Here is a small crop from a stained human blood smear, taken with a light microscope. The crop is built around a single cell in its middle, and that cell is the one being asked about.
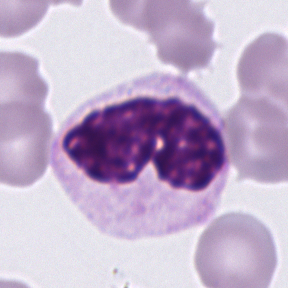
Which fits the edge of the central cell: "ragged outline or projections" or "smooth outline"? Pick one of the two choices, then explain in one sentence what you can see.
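Smooth outline. The cell outline is smooth and roughly round.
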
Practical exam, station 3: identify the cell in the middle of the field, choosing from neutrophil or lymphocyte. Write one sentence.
Among the cells in view, the one in the middle is a neutrophil.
